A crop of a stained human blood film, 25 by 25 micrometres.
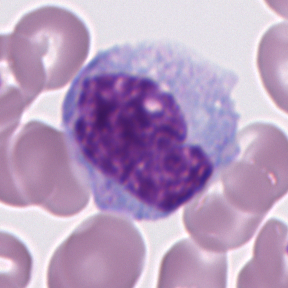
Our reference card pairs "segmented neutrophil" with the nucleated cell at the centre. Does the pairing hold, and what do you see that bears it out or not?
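Segmented neutrophil is the wrong name here; this cell is a monocyte. Its nucleus is folded, with a notch cut into its right side, and measures about 14 by 9 micrometres.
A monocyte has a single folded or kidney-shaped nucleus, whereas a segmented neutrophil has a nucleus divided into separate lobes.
The pale grey-blue cytoplasm also favours monocyte over segmented neutrophil.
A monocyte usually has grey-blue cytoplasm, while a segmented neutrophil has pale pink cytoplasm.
The fine, faint, dusty granularity of the cytoplasm would fit both.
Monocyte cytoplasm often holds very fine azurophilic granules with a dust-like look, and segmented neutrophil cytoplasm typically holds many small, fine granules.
The cell edge is irregular and slightly frayed at the upper right.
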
